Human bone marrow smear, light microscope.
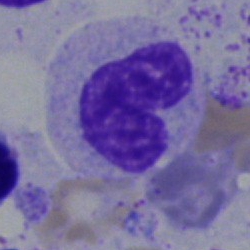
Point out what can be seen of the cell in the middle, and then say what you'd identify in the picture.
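Kidney-shaped, with a deep notch on its right side, the nucleus shows no distinct nucleoli. Fine, faint lilac granules are scattered through the cytoplasm. Outside the cell, at the upper right, lie clusters of small purple granular fragments. Name: band neutrophil.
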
